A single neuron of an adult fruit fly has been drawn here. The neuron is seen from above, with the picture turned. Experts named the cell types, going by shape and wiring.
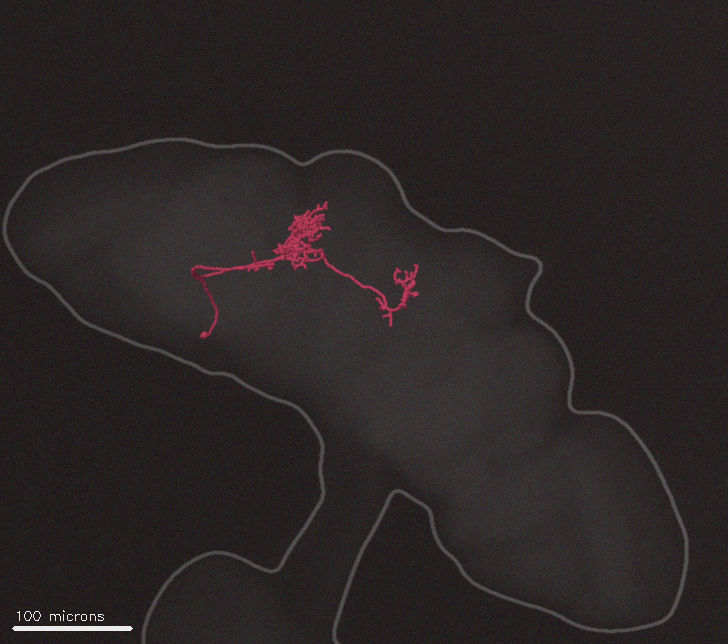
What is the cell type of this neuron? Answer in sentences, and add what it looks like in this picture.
The cell type is SMP568_c. This is a central-brain intrinsic neuron. The cell body can be seen on the left of the picture. From left to right in the picture it spans about 190 microns.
